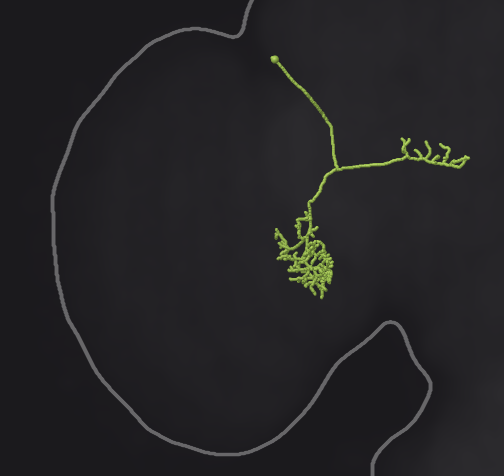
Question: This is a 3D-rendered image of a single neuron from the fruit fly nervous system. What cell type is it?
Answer: LC22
